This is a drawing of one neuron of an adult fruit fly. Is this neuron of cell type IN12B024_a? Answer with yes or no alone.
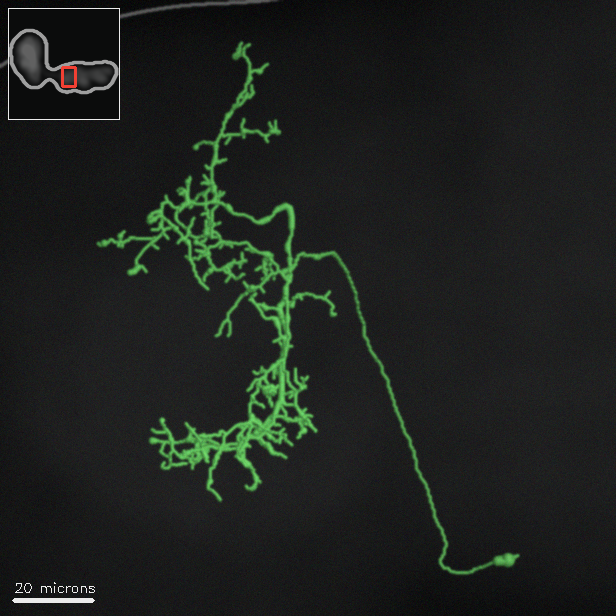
no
